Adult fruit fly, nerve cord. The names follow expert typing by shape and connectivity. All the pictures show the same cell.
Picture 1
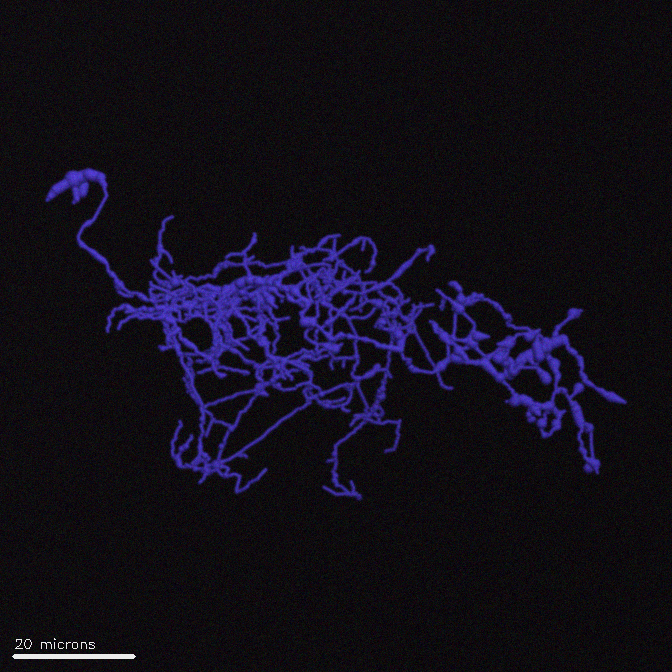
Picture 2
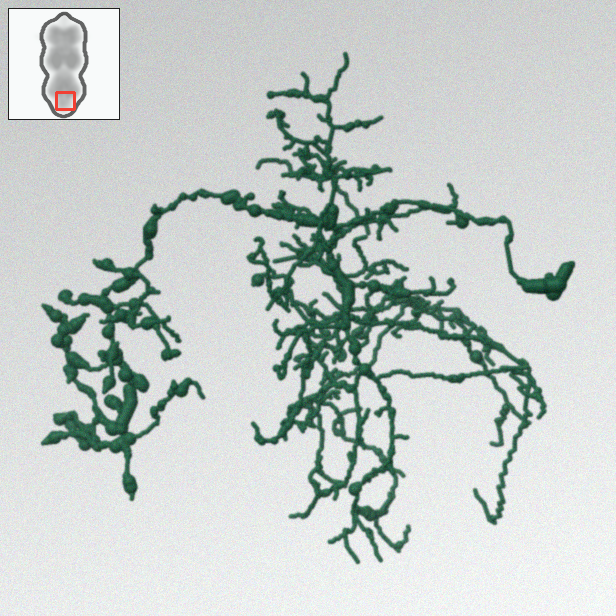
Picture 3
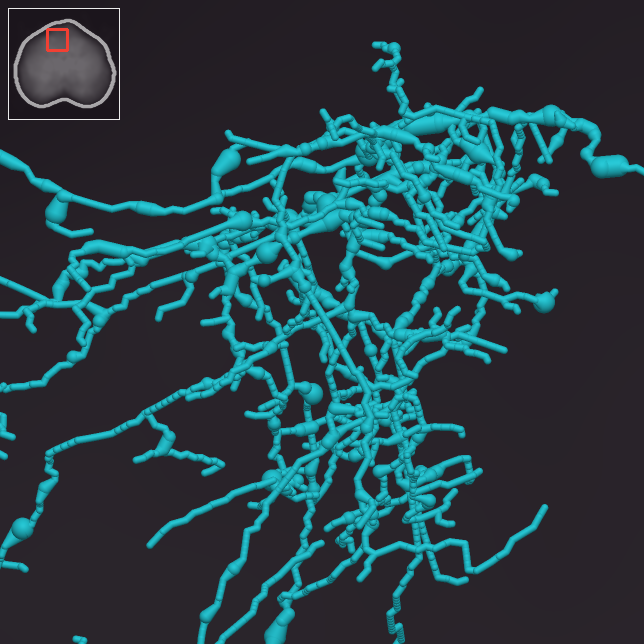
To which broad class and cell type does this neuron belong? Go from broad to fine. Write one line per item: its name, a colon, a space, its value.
broad class: nerve-cord intrinsic neuron
cell type: INXXX357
